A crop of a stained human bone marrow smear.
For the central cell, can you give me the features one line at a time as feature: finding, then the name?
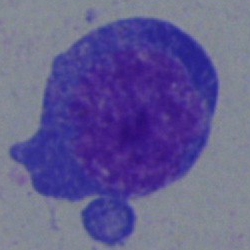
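Chromatin: finely granular, evenly spread, no coarse clumps
Cytoplasm: deep blue
Cytoplasmic band: wider left of nucleus than right
Lower left edge: blunt cytoplasmic bulge
Name: blast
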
